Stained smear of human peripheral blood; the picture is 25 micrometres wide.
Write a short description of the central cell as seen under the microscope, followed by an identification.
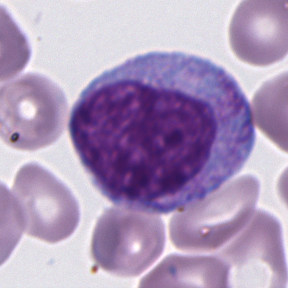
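With a roughly round outline, the cell measures about 15 micrometres across. Its nucleus lies off-centre toward the left side. The cytoplasm is broadest on the upper right side of the nucleus and contains fine pale lilac granules scattered throughout. The cell is a promyelocyte.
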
